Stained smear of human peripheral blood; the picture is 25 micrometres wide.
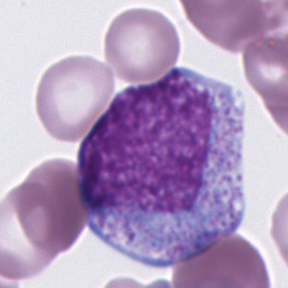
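Myelocyte with an angular outline of several straight edges and a single unlobed nucleus lying toward the upper left. The chromatin is dark purple and finely stippled rather than coarsely clumped, and many fine purplish granules fill the cytoplasm.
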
